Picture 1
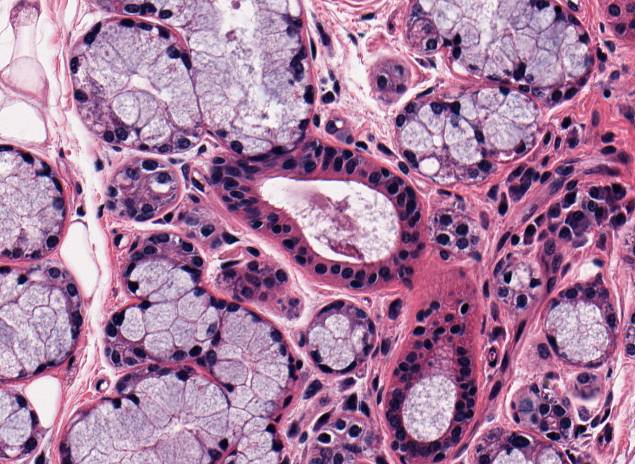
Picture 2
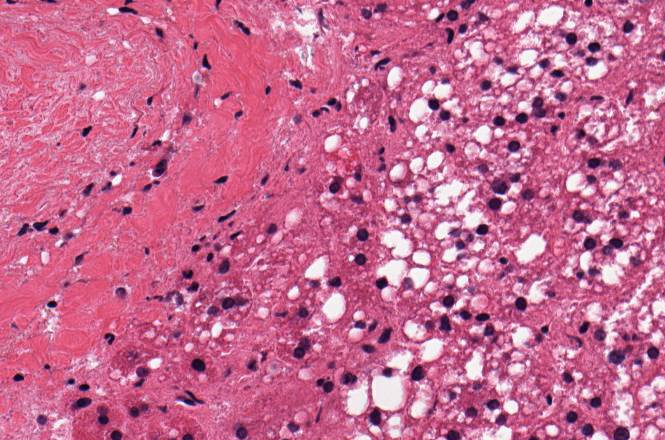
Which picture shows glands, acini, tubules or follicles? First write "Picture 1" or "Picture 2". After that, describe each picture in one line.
Picture 1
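Picture 1: Most of the field is filled by rounded clusters of mucous acini separated by thin bands of pink connective tissue.
Picture 2: No epithelium or glands are present anywhere in the field.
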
